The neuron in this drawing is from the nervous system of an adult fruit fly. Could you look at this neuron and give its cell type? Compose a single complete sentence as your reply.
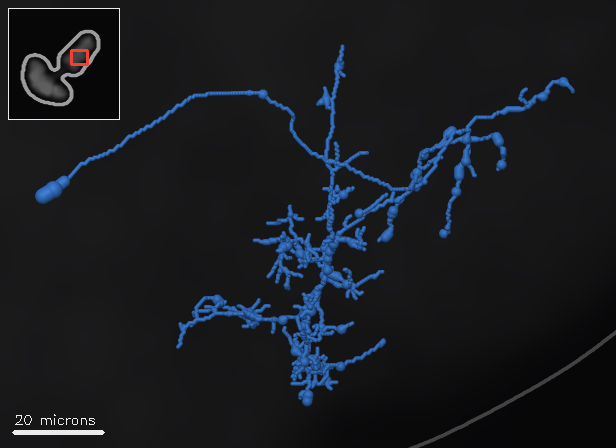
Cell type IN14A044 is what this neuron is.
